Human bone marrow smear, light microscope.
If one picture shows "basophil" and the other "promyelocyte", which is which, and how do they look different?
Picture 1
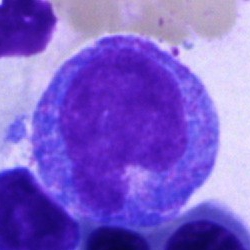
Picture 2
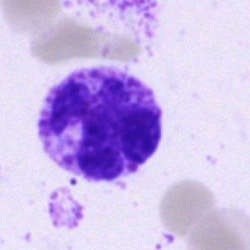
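So: the promyelocyte is in picture 1, and the basophil is in picture 2. Both outlines are round, and the promyelocyte's edge is smooth as well. Now the chromatin: in the promyelocyte it is finely granular rather than coarsely clumped.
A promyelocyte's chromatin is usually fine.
In the basophil, by contrast, the nuclear material stains dense and dark purple.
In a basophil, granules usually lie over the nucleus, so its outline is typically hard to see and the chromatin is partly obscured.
Turning to the cytoplasm, I see a blue rim surrounding the promyelocyte's nucleus on all sides, with a pale clear area against the lower edge of the nucleus. In the basophil the nucleus fills most of the cell and lies toward its right side, and the cytoplasm shows as a pale lilac patch at the lower left. One more thing I notice: a pale unnucleated cell touches the top of the promyelocyte.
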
